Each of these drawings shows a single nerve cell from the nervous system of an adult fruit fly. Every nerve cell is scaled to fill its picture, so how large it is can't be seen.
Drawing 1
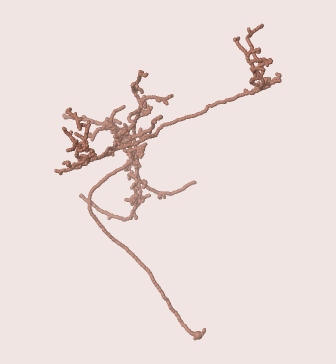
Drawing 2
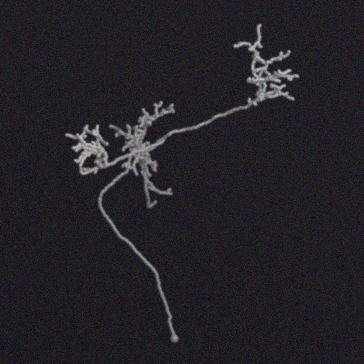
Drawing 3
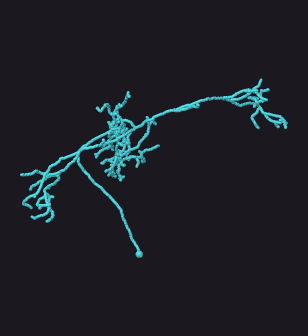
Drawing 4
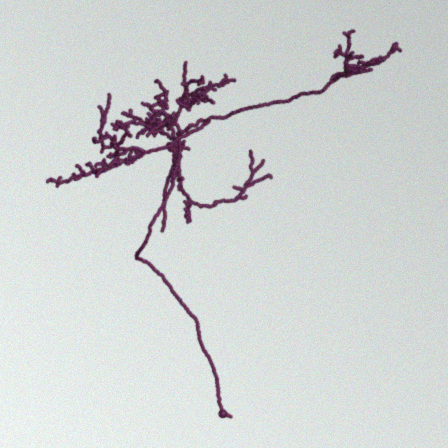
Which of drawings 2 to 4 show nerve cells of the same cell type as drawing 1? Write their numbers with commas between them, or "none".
2, 4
